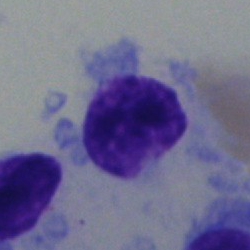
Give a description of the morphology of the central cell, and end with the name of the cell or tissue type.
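The chromatin stains dark purple and is dense, with only a few paler spots. The cytoplasm is scant, pale blue and free of visible granules. Pale blue irregular blebs project from the top of the cell. The cell is a hairy cell.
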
